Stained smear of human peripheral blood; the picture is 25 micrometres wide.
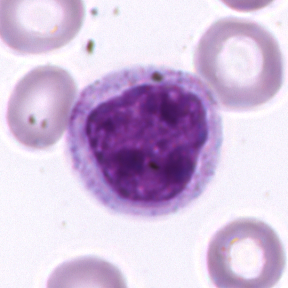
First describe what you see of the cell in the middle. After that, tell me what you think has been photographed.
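Here's one with a round outline and a smooth edge, about 14 micrometres across. The nucleus is about 11 micrometres across and takes up roughly 60% of the cell's area. Its chromatin is clumped into darker patches with lighter areas in between. A pale greyish-lilac rim of cytoplasm runs right around the nucleus, with fine purplish granules scattered through it. That's a metamyelocyte.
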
